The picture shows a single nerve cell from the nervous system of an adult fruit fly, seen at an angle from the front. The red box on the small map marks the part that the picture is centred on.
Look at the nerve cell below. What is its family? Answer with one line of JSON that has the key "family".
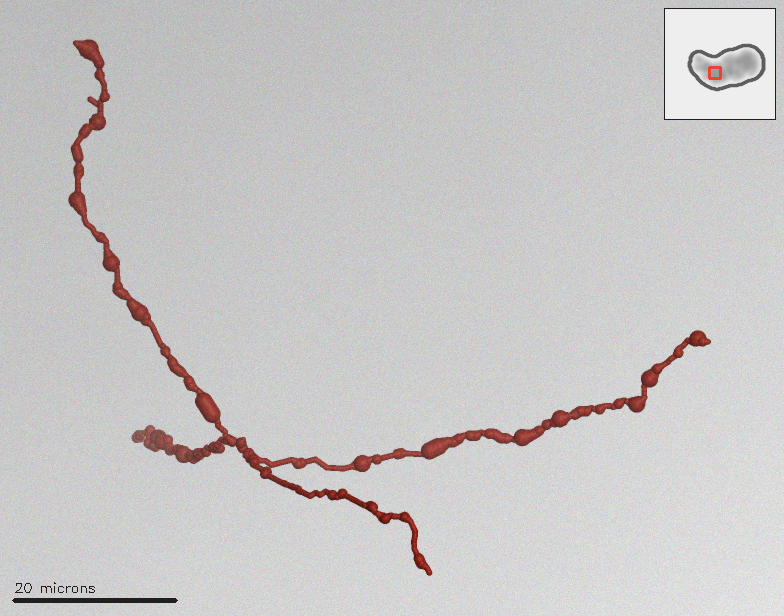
{"family": "class mechanosensory proprioceptive"}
